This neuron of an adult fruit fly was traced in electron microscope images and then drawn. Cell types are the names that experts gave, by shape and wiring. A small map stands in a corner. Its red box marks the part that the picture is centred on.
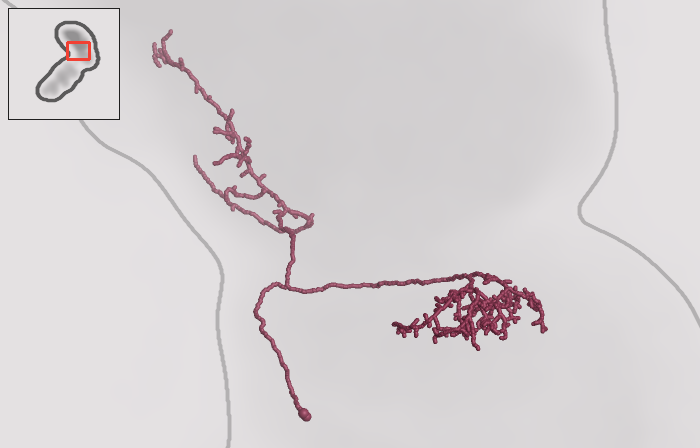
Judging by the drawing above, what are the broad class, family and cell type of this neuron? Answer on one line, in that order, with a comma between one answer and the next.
visual projection neuron, hemilineage VLPp&l1_lateral, LoVP10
